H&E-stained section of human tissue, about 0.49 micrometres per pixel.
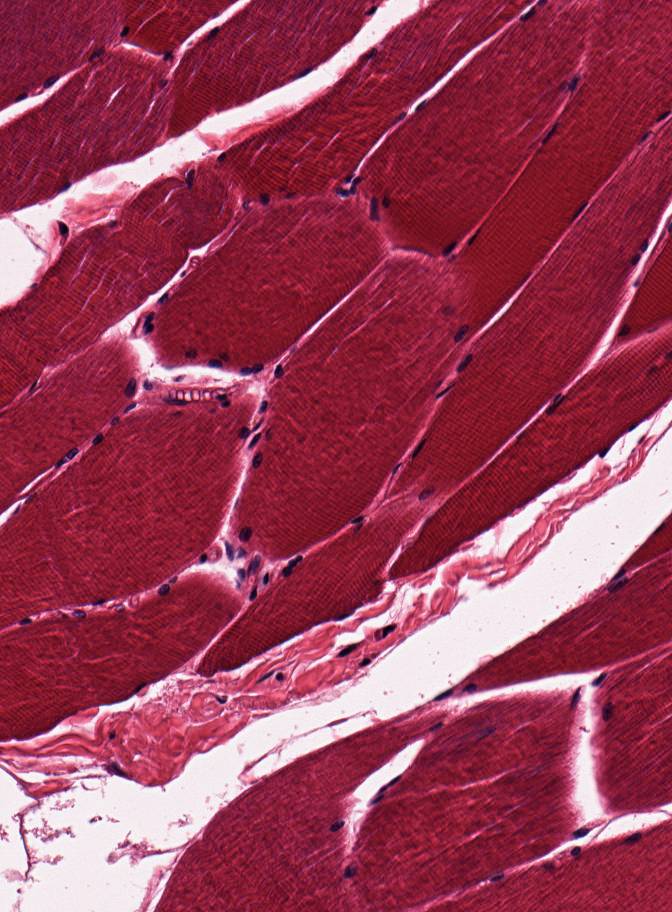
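Skeletal muscle, haematoxylin and eosin stained section. The fibre nuclei are small, dark and flattened, lying at the edges of the fibres rather than in their centres. The fibre cytoplasm stains a deep, even red with eosin. No fat cells are present anywhere in the field.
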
